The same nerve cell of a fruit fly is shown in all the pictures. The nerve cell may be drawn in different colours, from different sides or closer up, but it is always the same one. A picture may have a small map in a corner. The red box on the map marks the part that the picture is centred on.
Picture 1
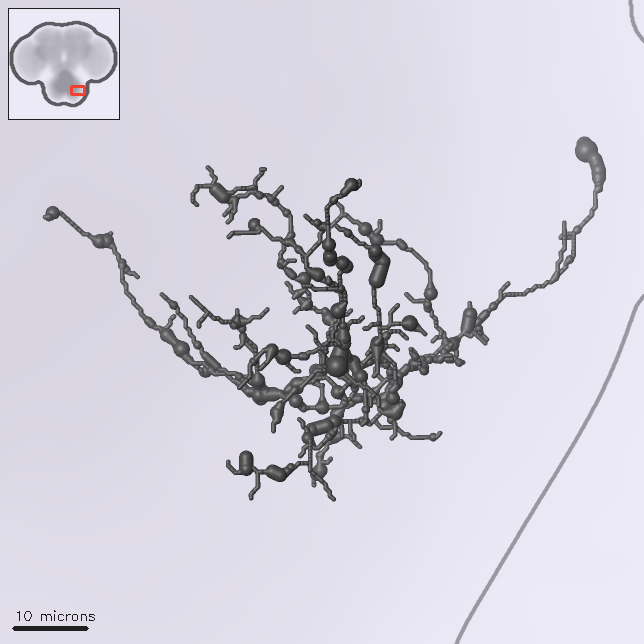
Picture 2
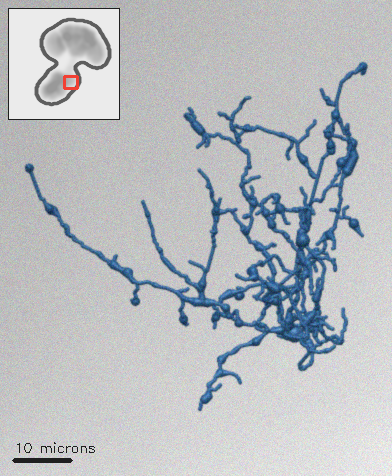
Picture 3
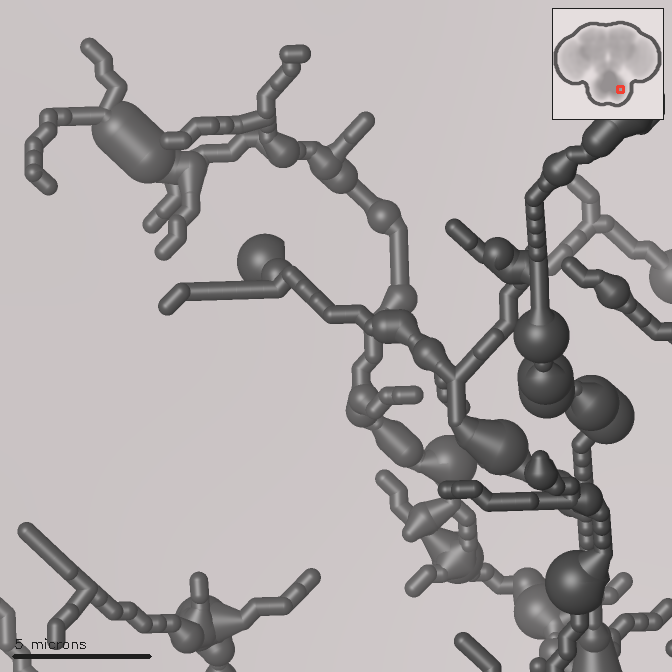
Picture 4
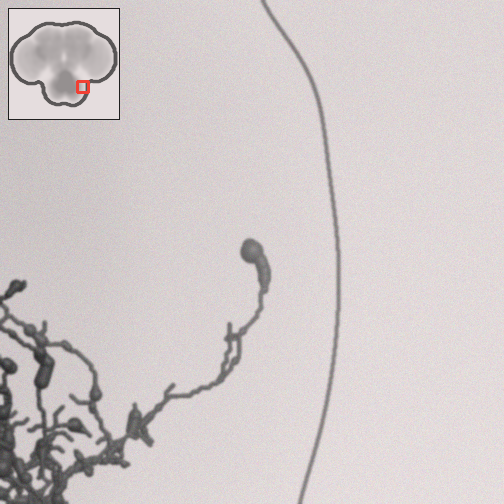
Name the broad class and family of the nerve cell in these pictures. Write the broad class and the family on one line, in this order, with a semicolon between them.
nerve-cord intrinsic neuron; hemilineage 20A.22A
